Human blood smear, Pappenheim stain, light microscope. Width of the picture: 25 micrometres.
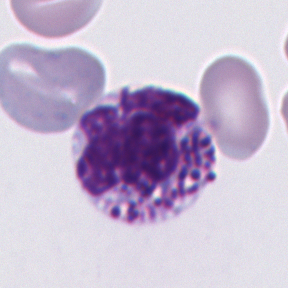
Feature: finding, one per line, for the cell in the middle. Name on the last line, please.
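Nuclear outline: irregular, lobed
Nuclear position: toward upper left of cell
Chromatin: dark purple, dense
Cytoplasm between granules: pale, nearly colourless
Name: basophil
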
